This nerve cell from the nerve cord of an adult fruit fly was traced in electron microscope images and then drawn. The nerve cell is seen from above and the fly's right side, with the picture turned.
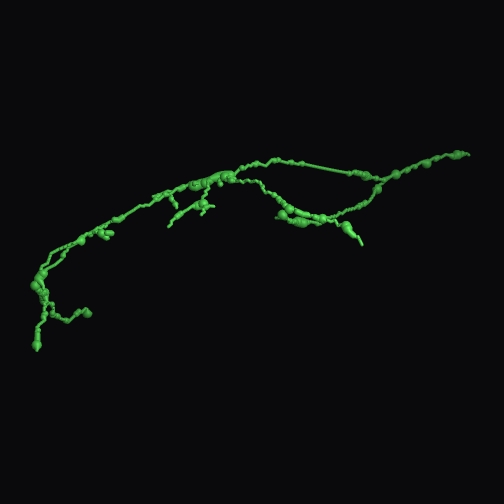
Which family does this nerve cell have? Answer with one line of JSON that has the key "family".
{"family": "class mechanosensory tactile"}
